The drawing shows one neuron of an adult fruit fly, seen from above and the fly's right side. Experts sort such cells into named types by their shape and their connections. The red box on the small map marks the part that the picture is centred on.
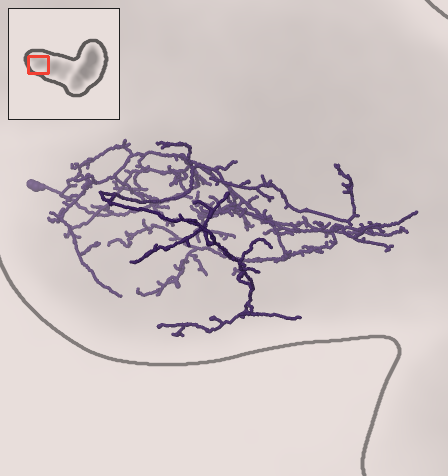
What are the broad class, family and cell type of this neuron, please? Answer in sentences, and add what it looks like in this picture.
It is a nerve-cord intrinsic neuron. The family is hemilineage 04B. The cell type is IN04B064. Its cell body lies on the left of the picture. Dozens of branch ends can be seen.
